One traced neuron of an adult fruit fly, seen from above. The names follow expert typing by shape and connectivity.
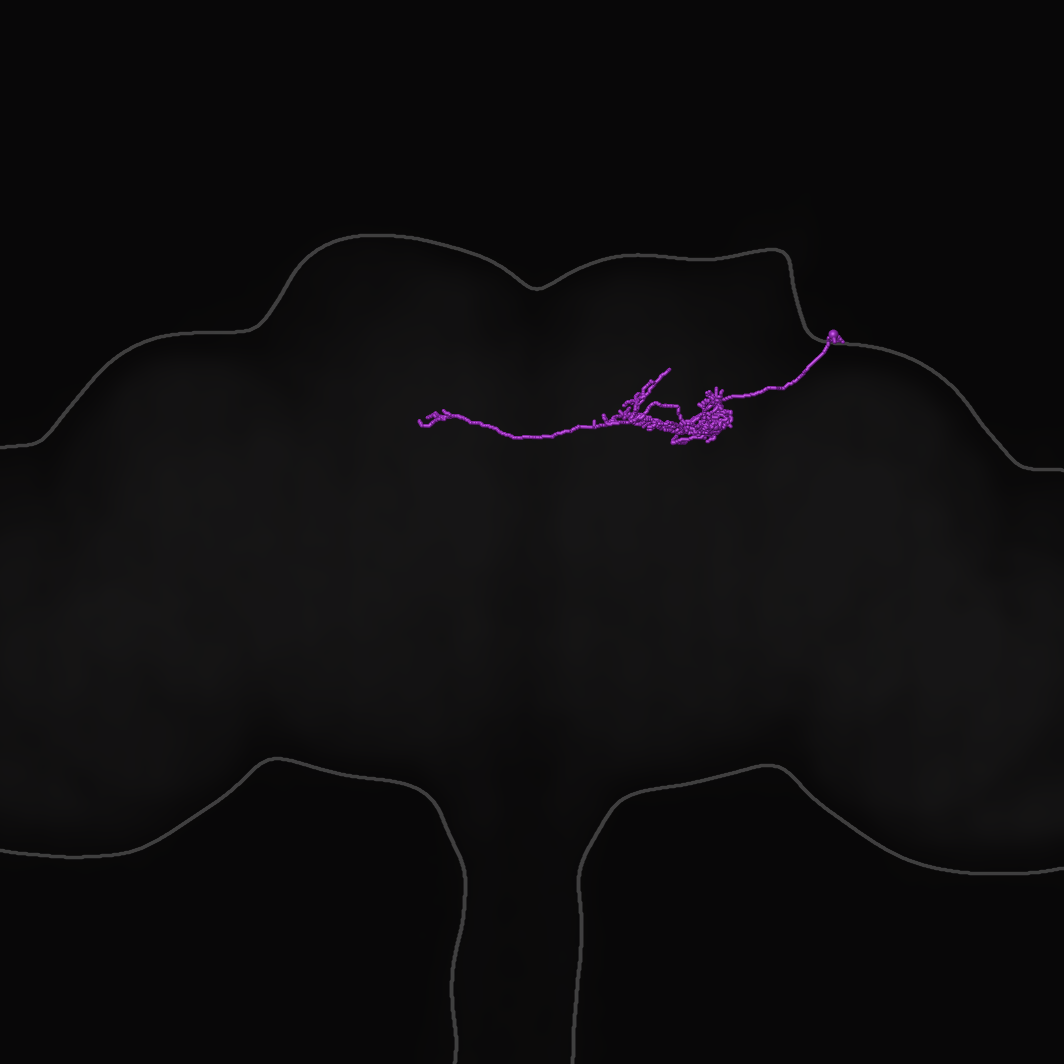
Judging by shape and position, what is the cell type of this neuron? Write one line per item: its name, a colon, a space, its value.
cell type: l2LN20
